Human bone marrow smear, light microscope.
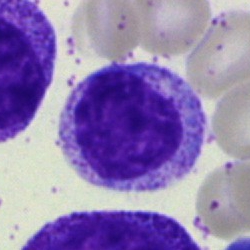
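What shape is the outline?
Round and smooth, with no surface projections.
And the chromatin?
Dark purple, finely textured rather than coarsely clumped.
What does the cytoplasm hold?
Many fine purple granules throughout the rim, and no vacuoles.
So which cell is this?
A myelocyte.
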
